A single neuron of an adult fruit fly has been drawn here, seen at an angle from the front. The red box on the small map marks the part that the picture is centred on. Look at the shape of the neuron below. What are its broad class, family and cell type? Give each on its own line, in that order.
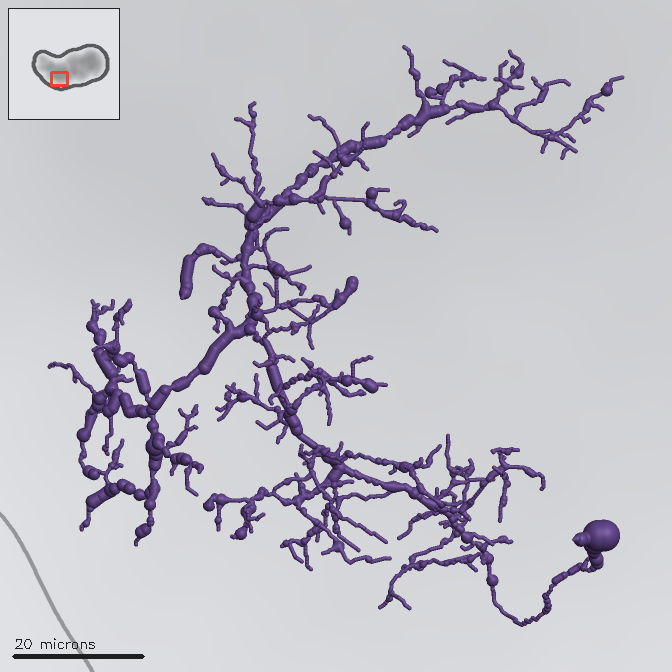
nerve-cord intrinsic neuron
hemilineage 13A
IN13A045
